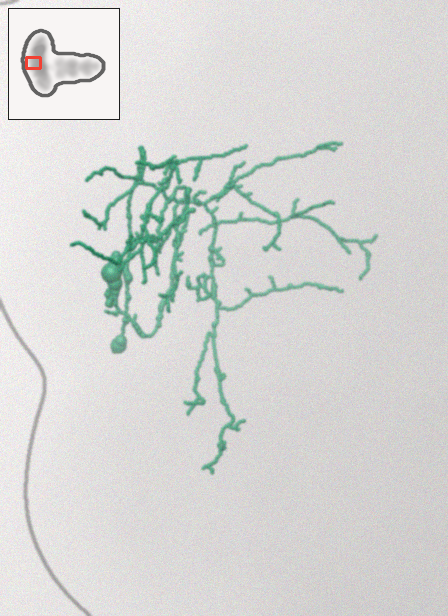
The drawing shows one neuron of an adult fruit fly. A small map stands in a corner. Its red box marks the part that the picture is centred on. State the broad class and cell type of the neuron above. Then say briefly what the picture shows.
This is a motor neuron of the brain. Its cell type is MN4a. The cell body is on the left of the picture. The picture shows dozens of branch ends.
